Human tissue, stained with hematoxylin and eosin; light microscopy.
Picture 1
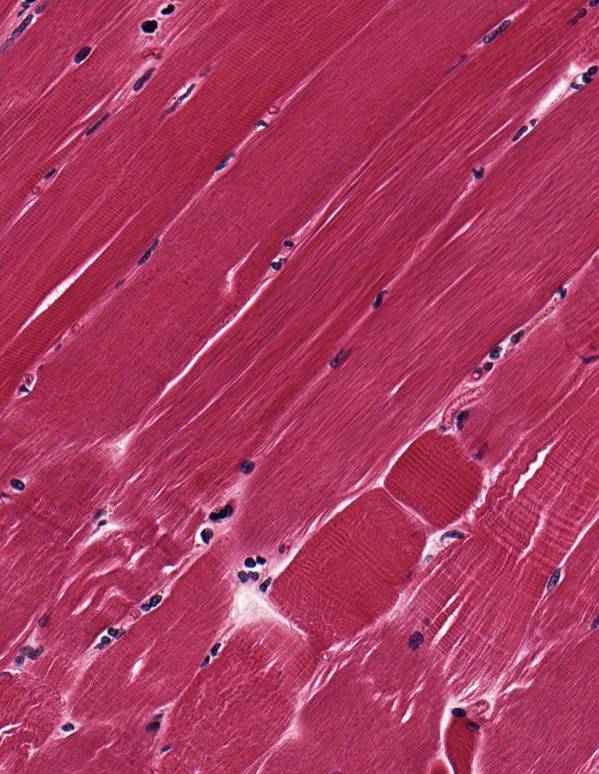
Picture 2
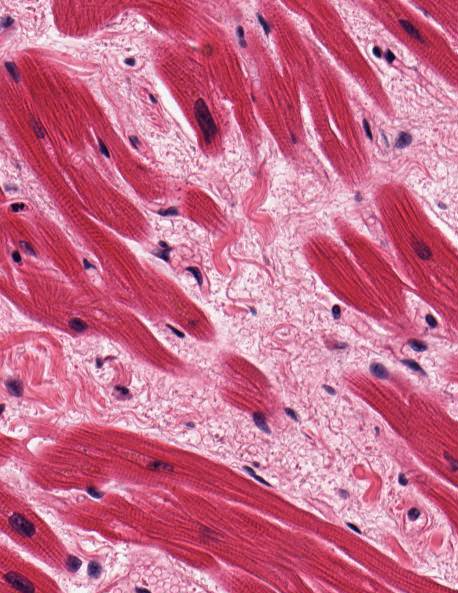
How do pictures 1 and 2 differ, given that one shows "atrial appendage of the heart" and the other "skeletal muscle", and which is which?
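You've got skeletal muscle on the first picture and atrial appendage of the heart on the second. In the skeletal muscle the nuclei are elongated and dark and sit at the fibre edges rather than the centres, and only thin strands of connective tissue with small dark nuclei separate the fibres. No fat cells anywhere there, either. Down at the lower left the fibres go wavy and frayed, with white clefts between them. The atrial appendage is different: its muscle bundles are set apart by wide areas of pale, loose stroma, most fibres run obliquely from upper left to lower right, and several branch and join their neighbours. Their cytoplasm takes eosin a deep pink-red.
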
